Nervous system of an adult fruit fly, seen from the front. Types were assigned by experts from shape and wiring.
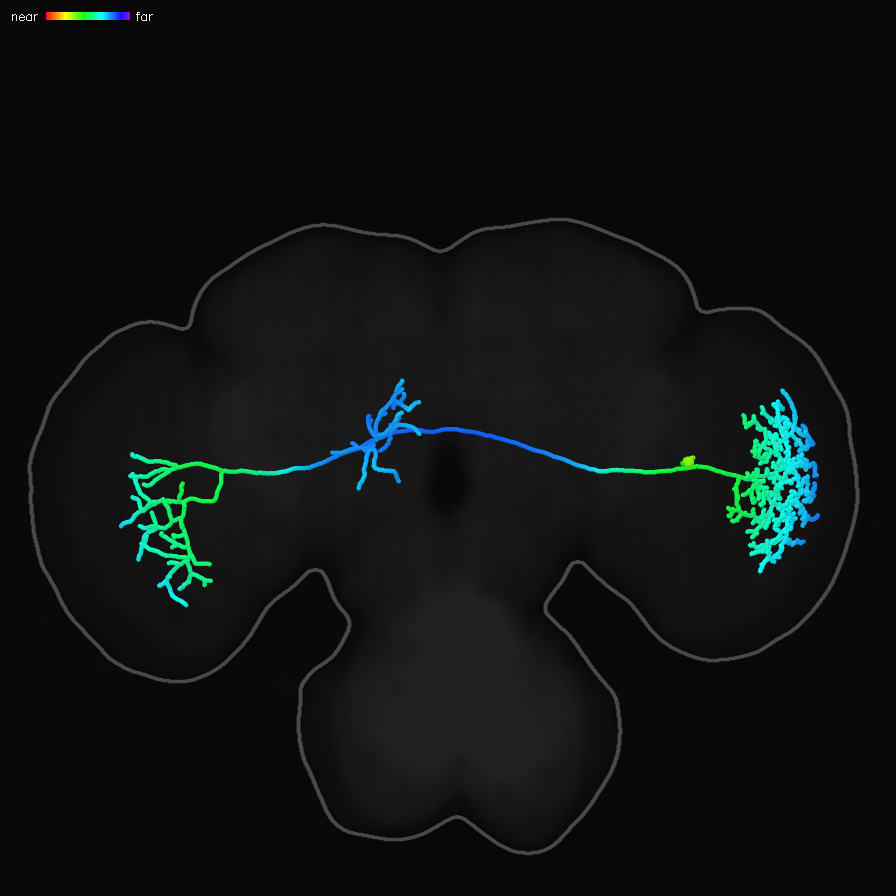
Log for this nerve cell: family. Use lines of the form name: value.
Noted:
family: hemilineage VPNl&d1_lateral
